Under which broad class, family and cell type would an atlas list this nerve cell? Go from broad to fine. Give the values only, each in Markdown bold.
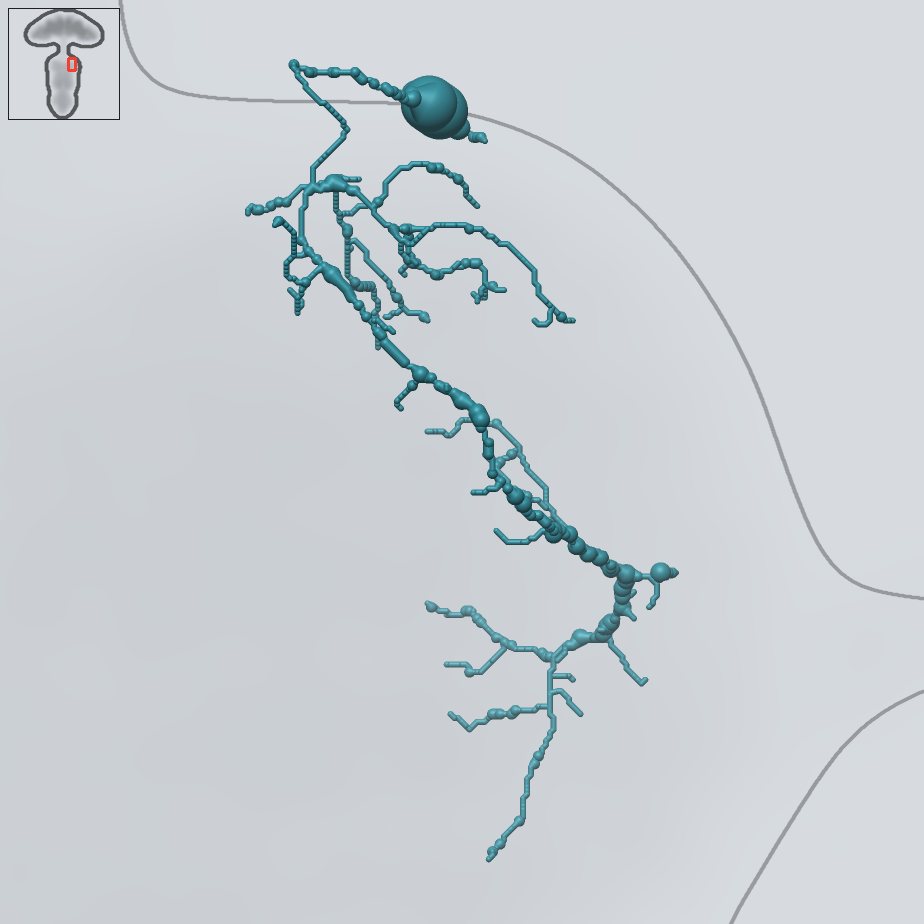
**motor neuron of the nerve cord**, **hemilineage 15B**, **ltm MN**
